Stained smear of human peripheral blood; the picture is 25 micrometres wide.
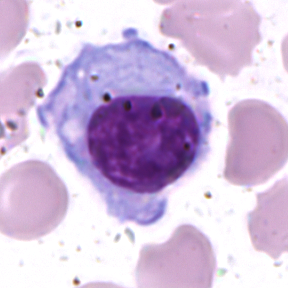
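Plasma cell, the nucleated cell at the centre of this peripheral blood smear. Its nucleus is roundish, has no lobes and is about 9 micrometres across. The nucleus sits off-centre, leaving more of the fairly abundant, pale greyish-blue cytoplasm above and to the left of it than on its right. Note the small rounded knob jutting from the cell's top edge.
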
